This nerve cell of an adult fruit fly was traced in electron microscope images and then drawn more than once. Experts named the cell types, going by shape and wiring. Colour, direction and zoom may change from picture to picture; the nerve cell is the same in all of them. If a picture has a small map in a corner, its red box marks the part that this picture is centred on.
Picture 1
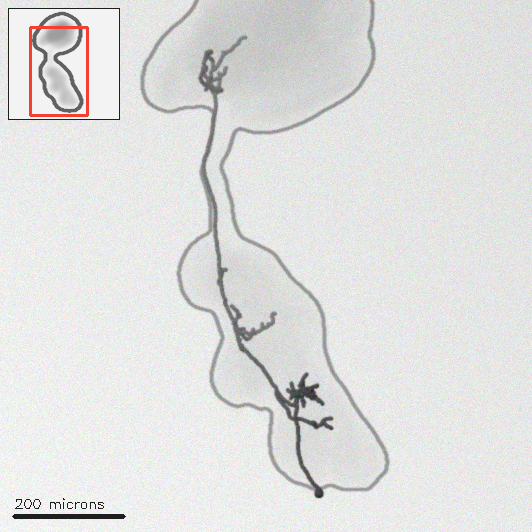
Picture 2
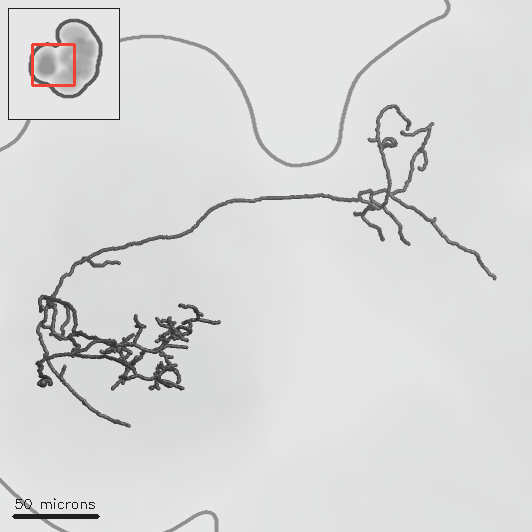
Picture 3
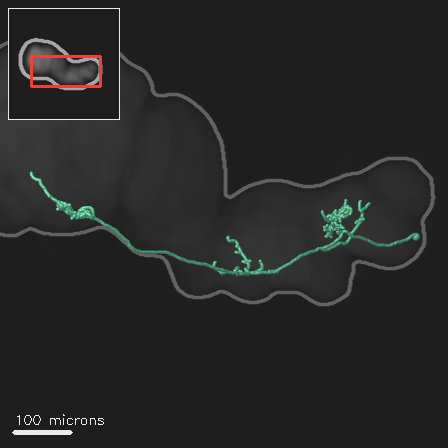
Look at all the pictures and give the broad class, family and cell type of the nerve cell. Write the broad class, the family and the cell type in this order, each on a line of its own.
ascending neuron
hemilineage 05B
AN05B063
